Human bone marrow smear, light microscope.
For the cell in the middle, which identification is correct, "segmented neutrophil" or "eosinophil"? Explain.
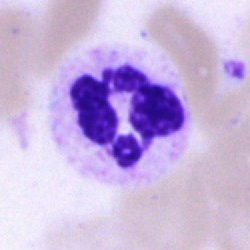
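This is a segmented neutrophil, not an eosinophil. Check one, the granules: fine, pinkish-lilac, scattered through pale pinkish-lilac cytoplasm.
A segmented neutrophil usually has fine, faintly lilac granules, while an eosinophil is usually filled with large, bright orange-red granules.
Check two, the nucleus: three or more lobes, arranged around a pale central gap.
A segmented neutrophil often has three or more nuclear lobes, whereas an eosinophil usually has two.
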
